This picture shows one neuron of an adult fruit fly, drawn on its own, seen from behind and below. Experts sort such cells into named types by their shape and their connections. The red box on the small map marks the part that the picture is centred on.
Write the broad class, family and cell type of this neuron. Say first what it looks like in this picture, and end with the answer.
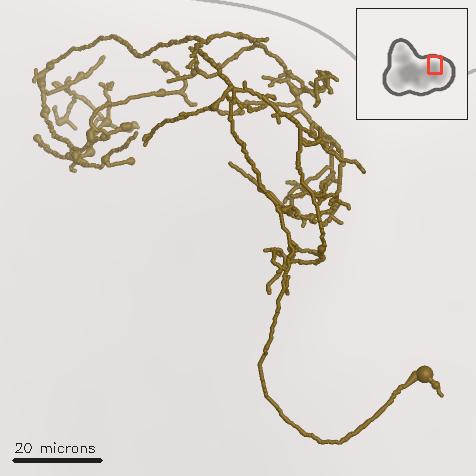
The cell body can be seen at the lower right of the picture. By the scale bar it is about 95 microns tall in this view. The picture shows dozens of branch ends. It is a central-brain intrinsic neuron. Its family is hemilineage LHa3. The cell type is CB0996.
